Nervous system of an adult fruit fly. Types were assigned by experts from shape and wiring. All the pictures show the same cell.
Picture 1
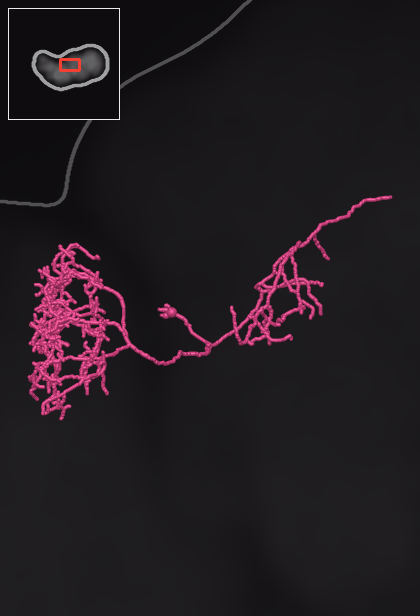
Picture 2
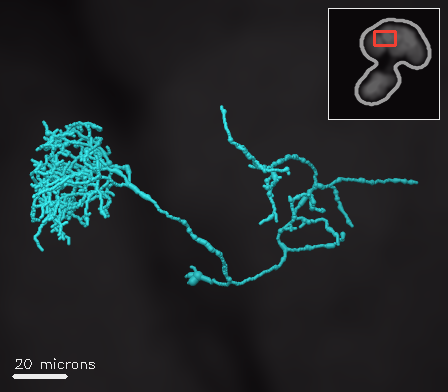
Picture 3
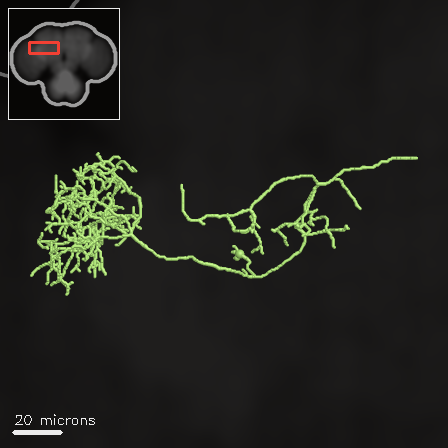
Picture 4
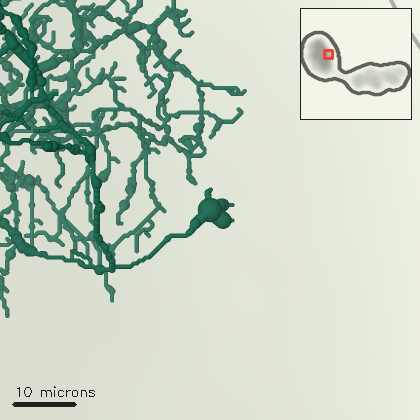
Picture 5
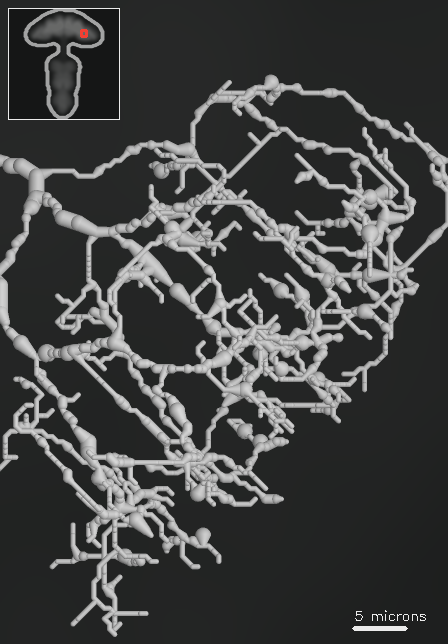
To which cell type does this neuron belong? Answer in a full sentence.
The cell type is LC39b.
